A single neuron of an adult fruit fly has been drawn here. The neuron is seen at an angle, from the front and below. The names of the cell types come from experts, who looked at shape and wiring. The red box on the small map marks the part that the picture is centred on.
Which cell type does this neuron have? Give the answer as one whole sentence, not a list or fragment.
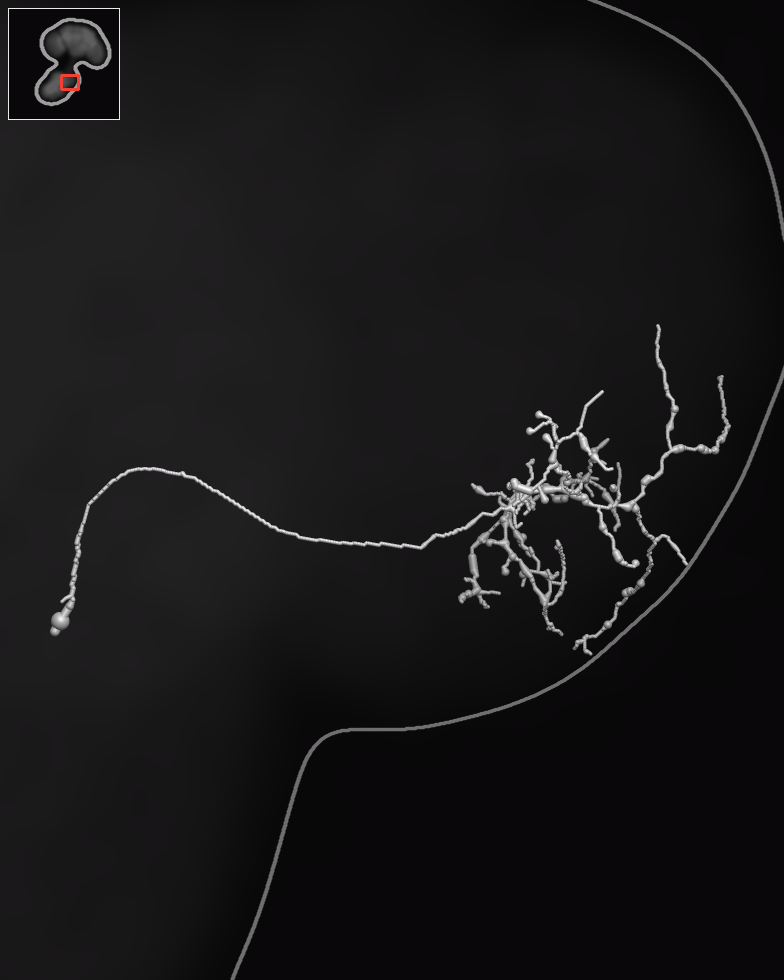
This neuron is categorized as cell type IN13B090.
